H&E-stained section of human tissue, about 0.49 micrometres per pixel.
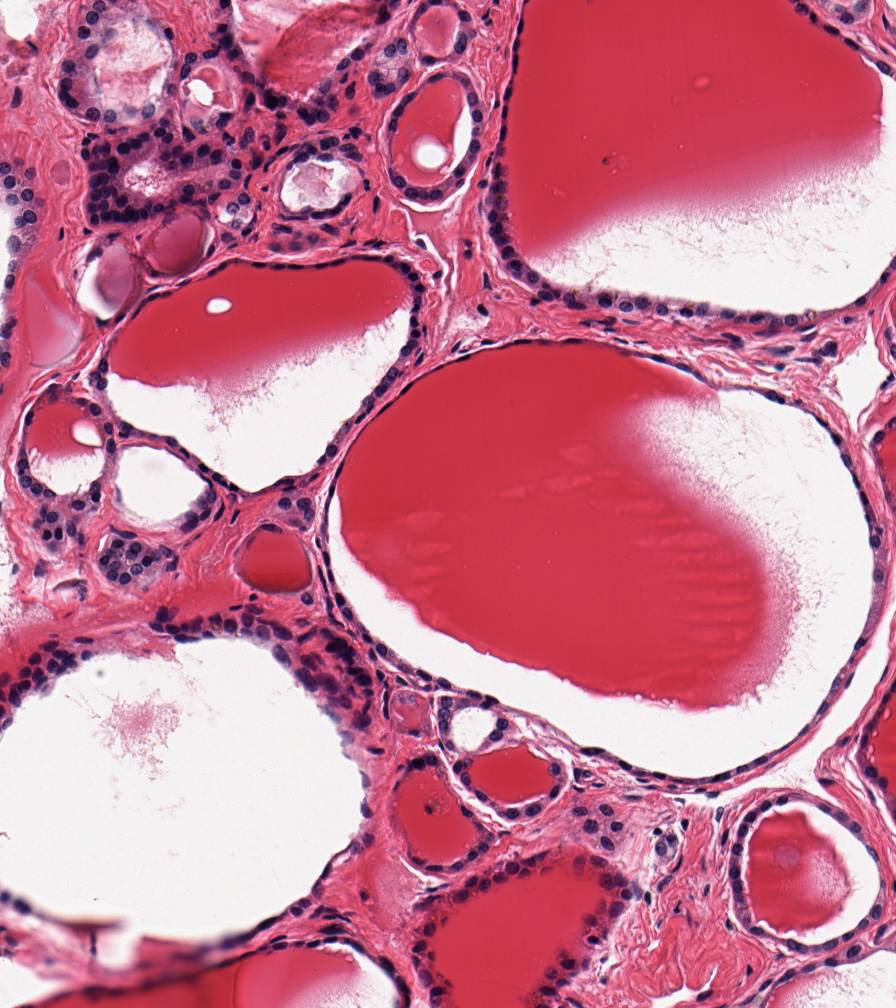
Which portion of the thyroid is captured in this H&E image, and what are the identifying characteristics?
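Thyroid follicles of very unequal size fill the field, smaller ones clustering at the upper left. They are lined by one layer of flattened to low cuboidal cells with small, dark, round nuclei, and most hold homogeneous deep pink material.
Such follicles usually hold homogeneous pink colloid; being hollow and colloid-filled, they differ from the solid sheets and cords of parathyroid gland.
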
